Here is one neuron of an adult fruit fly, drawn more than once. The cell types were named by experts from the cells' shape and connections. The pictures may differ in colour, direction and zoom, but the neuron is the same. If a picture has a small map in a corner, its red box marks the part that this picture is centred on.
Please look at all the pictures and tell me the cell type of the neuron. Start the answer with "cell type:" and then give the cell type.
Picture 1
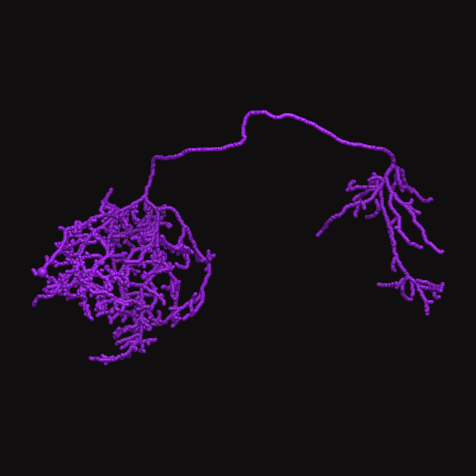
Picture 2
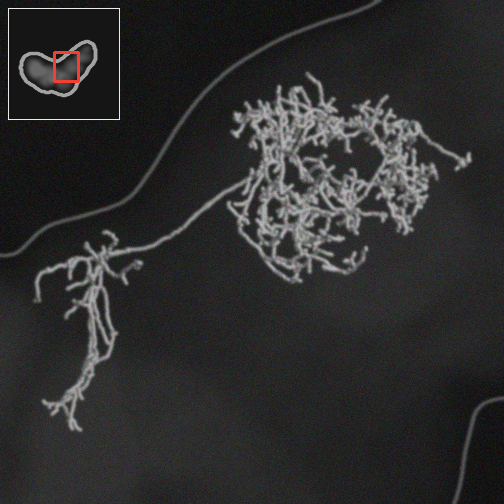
cell type: IN03A005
